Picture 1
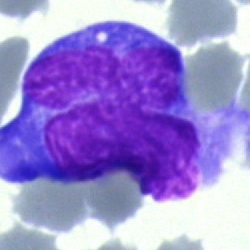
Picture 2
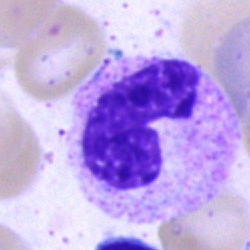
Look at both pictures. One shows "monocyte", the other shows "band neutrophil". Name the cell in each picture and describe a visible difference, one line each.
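Picture 1 – monocyte. No granules are visible in the cytoplasm.
Picture 2 – band neutrophil. Fine pink-violet granules are scattered throughout the cytoplasm.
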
